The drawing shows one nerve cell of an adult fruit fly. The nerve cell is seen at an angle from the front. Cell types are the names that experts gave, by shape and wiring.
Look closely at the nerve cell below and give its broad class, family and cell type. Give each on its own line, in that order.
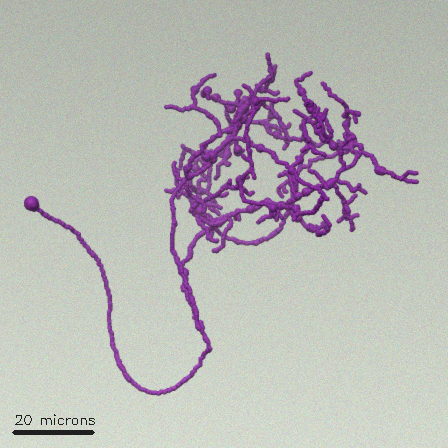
central-brain intrinsic neuron
hemilineage LHl1
LHAV4a5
